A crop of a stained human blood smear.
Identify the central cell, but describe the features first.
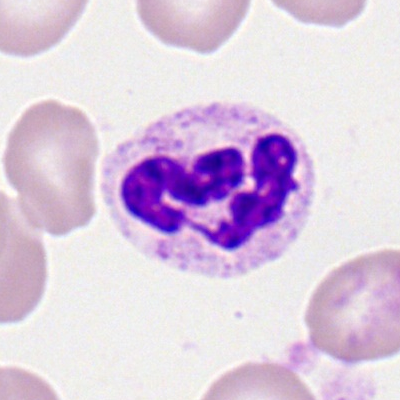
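Let's begin at the edge: the outline is smooth and round to slightly oval. Now look at the nucleus, which is divided into several lobes linked by narrow connections. See how those lobes form a curved chain across the middle of the cell. Around them the cytoplasm is abundant and pale pinkish-lilac. Put together, this is a segmented neutrophil.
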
